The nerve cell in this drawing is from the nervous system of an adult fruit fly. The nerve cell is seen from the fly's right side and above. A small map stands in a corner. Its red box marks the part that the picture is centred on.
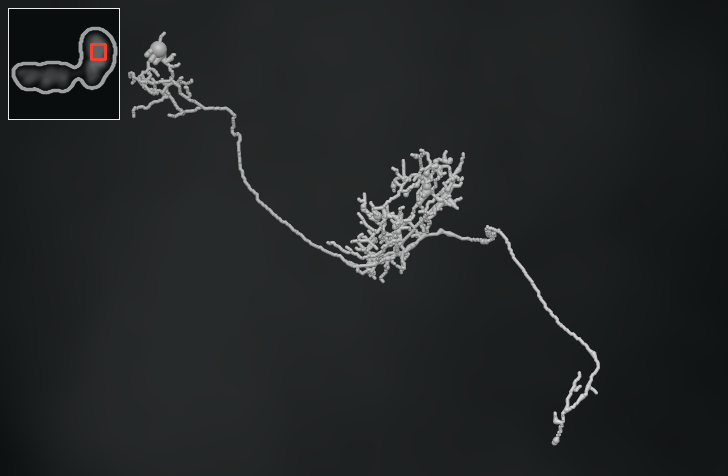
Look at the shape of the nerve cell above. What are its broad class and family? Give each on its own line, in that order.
central-brain intrinsic neuron
class CX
